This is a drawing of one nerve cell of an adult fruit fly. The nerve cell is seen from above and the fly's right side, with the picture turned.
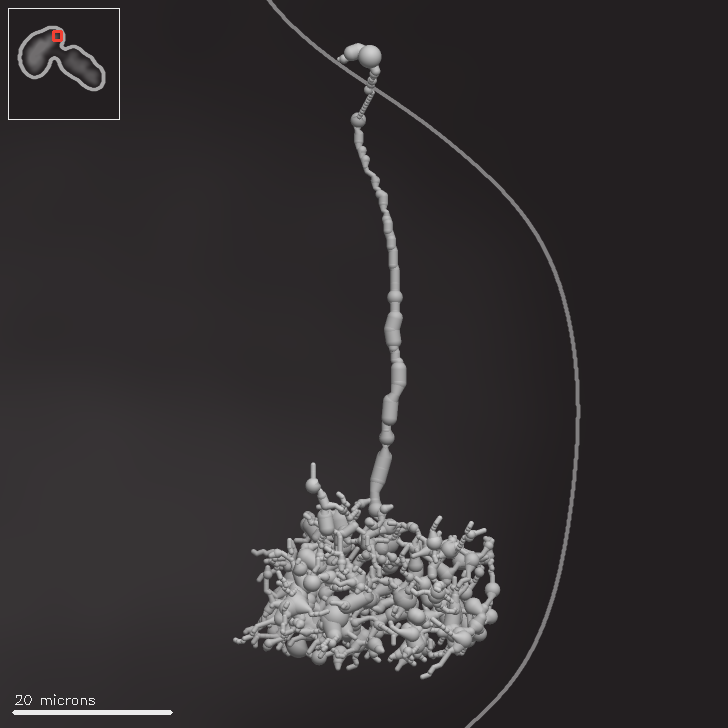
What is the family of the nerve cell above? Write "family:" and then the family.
family: Pm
